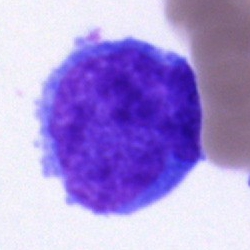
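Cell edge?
Small bleb-like projections stud the left edge.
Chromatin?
Mottled, darker clumps among paler areas.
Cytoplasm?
Thin blue rim around the nucleus.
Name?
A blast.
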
